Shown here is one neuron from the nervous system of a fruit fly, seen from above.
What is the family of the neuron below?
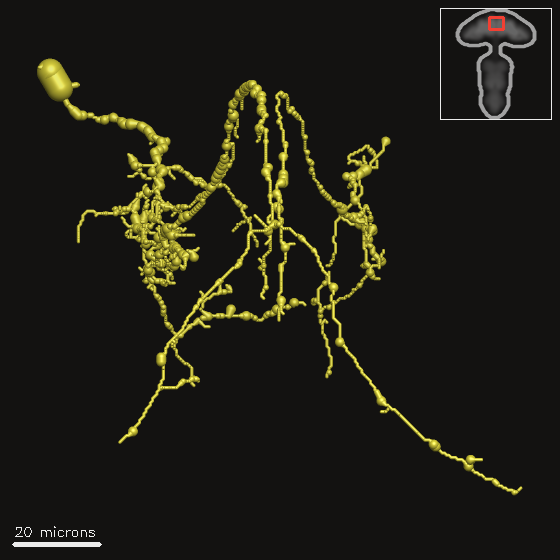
hemilineage FLAa3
